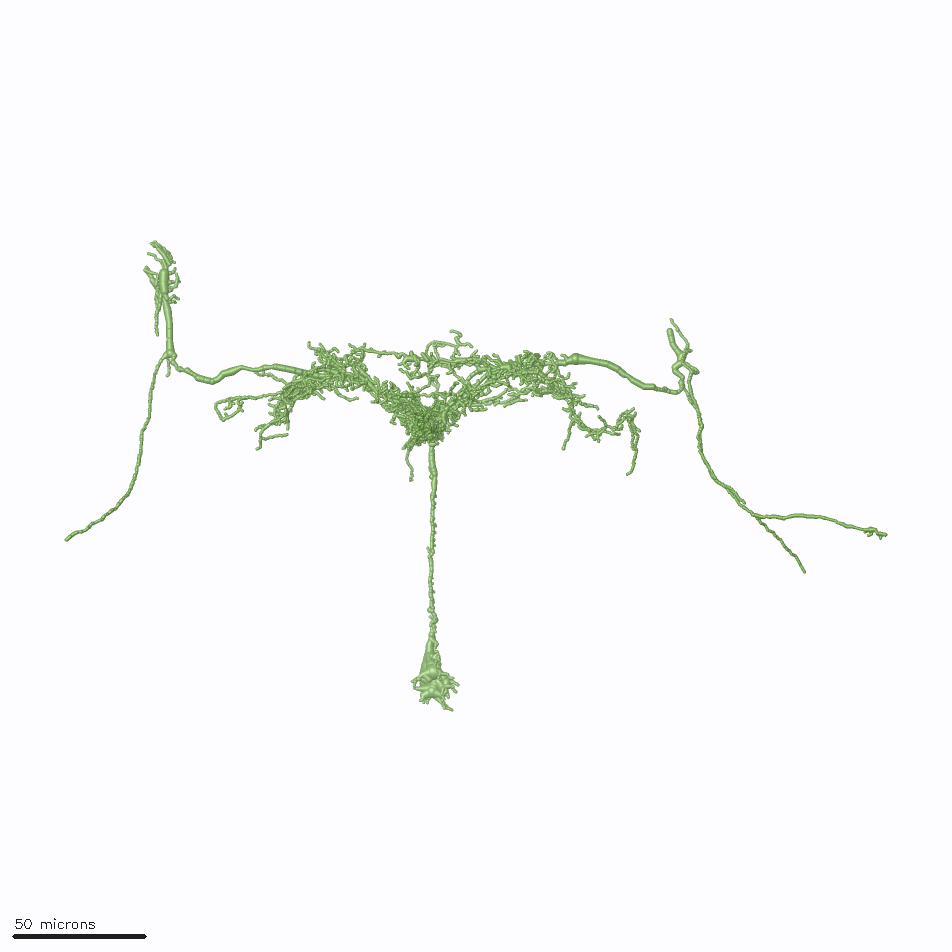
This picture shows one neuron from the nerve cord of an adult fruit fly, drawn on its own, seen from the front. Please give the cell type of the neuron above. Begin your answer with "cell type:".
cell type: EN00B001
